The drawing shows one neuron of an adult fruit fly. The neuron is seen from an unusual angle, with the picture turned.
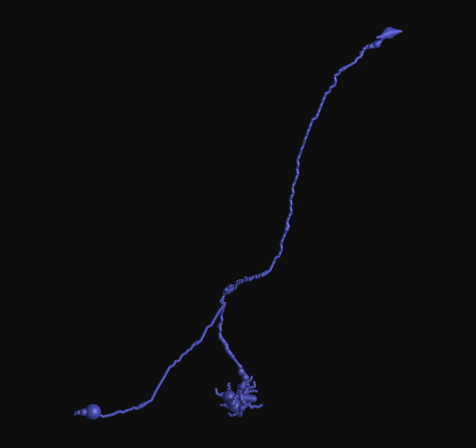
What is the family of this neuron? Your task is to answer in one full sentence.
By its family, the neuron is hemilineage AOTUv3_dorsal.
